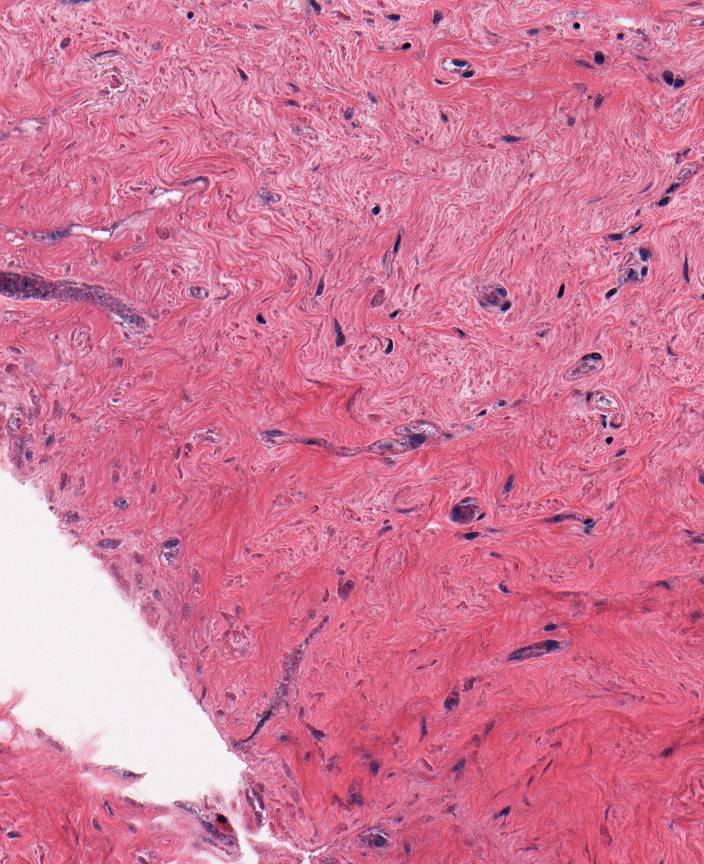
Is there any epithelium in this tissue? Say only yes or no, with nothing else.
No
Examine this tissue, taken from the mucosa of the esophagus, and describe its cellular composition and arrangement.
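Nearly the whole field, I'd say, is dense collagen bundles running in wavy, haphazard directions. That collagenous stroma stains a strong pink with eosin. Cells seem sparse: small, dark, spindle-shaped to oval nuclei sit singly between the bundles. And I see no fat cells within the collagenous tissue.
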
